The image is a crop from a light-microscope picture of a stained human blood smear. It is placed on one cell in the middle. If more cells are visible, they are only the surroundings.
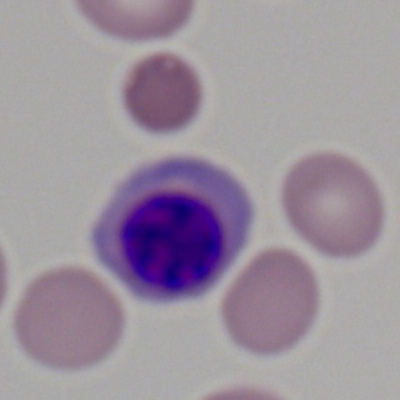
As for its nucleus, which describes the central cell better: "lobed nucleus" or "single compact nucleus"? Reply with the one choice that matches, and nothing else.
Single compact nucleus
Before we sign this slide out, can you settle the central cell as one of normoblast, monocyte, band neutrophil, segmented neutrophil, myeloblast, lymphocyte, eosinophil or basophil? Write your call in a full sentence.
The cell in the middle of this crop is a normoblast.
